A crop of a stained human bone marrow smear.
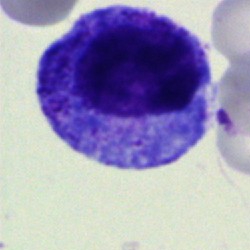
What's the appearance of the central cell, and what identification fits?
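Quick look: the nucleus is one unlobed mass, very dark purple and dense. Around it the cytoplasm is pale blue-lilac, with fine purple granules scattered through it. That's a promyelocyte.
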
